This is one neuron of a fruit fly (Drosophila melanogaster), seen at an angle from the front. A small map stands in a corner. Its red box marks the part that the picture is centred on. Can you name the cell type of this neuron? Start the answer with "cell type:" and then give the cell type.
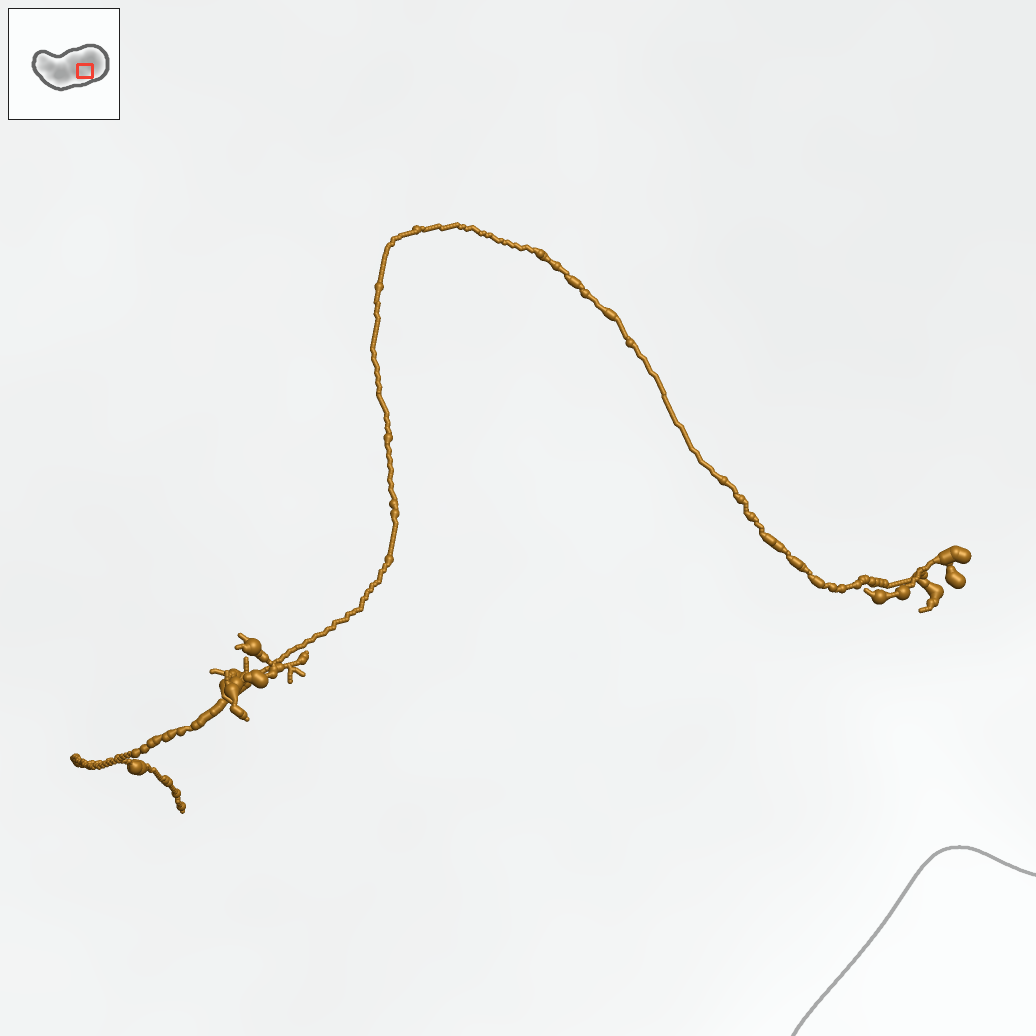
cell type: ORN_VA4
